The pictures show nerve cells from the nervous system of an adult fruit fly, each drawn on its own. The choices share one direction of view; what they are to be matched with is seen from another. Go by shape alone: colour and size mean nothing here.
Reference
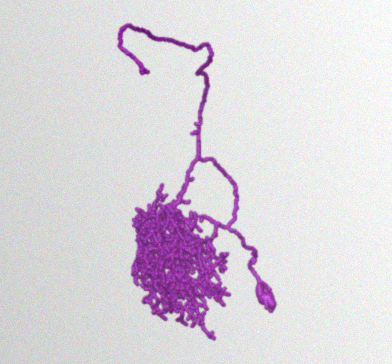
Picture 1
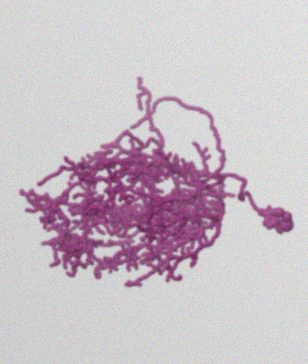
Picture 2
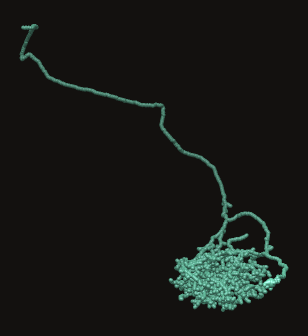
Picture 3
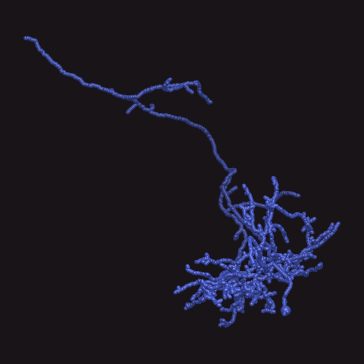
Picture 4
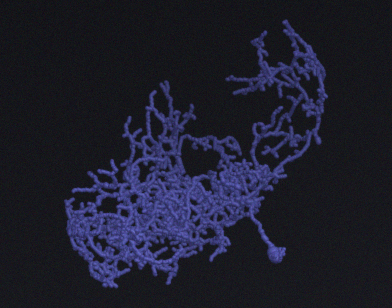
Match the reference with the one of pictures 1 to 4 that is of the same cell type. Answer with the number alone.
2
